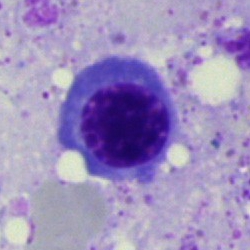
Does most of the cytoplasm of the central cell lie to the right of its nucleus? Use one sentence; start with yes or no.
No, most of the cytoplasm lies to the left of the nucleus.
